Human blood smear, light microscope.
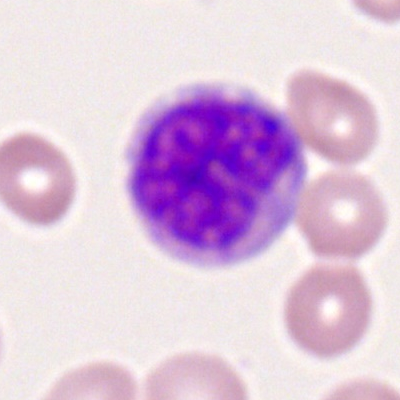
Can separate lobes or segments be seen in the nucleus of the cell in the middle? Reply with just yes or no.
No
